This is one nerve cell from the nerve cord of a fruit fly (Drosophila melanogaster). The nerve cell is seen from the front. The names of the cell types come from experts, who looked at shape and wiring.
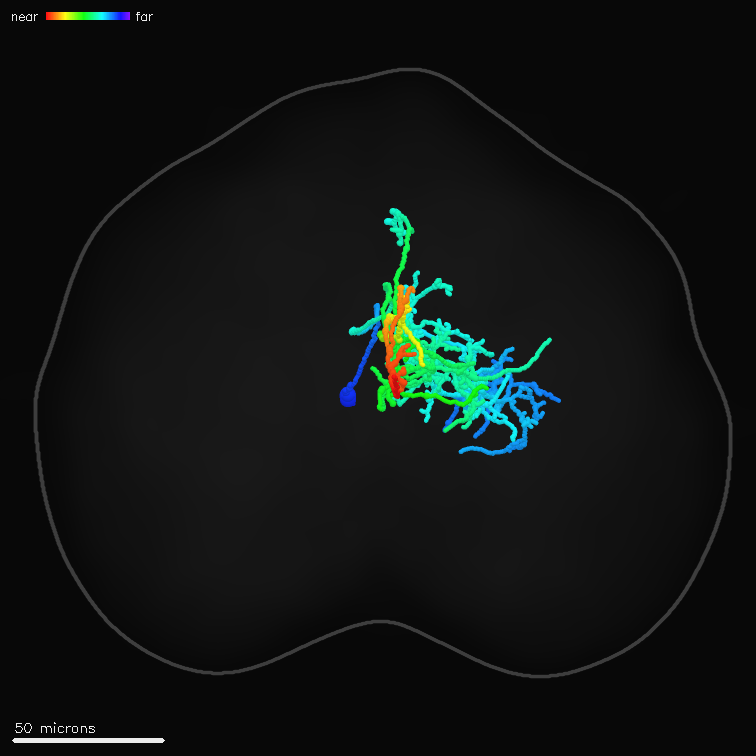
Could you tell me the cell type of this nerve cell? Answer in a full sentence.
The cell type is AN06B039.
